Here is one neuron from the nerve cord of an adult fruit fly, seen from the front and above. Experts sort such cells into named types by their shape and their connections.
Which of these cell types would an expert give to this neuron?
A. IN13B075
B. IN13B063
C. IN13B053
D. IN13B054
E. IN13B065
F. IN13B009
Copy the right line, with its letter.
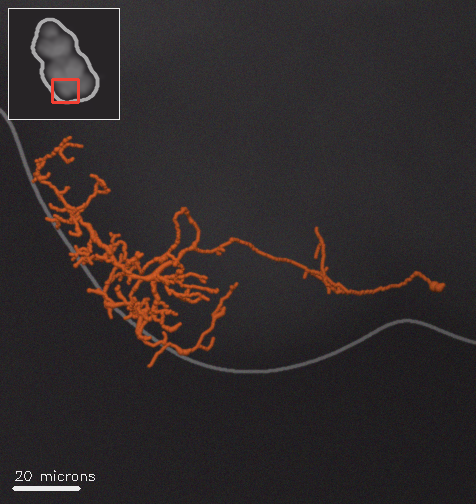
A. IN13B075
